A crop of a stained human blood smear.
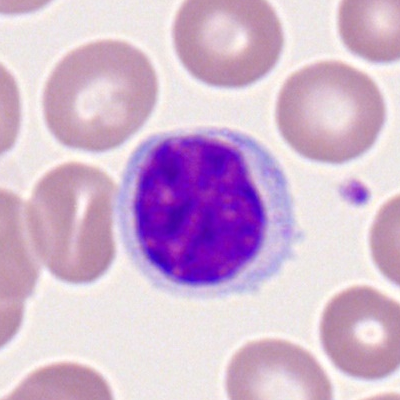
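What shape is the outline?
Round.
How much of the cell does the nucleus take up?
Most of it.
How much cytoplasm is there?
Only a thin rim around the nucleus, slightly wider on the right side than on the left.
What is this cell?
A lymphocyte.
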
